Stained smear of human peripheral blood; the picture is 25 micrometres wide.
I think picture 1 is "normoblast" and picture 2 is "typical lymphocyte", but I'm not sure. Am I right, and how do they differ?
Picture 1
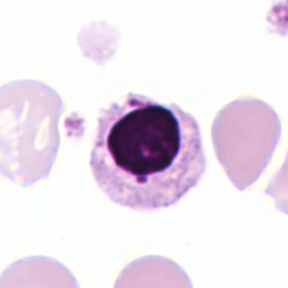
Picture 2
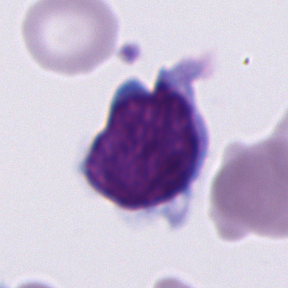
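Picture 1's the normoblast, and picture 2's the typical lymphocyte. The quickest difference is how much of the cell the nucleus takes up: in picture 1 it fills about 40% of the cell's area and sits toward the top, while in picture 2 it fills almost the whole cell, leaving only scant cytoplasm.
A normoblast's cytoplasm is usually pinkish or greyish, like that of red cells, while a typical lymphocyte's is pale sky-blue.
The pale pinkish-lilac cytoplasm in picture 1, with its fine granular texture, fits the normoblast. In picture 2 the cytoplasm is just a thin rim, mostly along the right side of the nucleus, with no visible granules, and a pale, ragged projection comes off the upper right of the cell.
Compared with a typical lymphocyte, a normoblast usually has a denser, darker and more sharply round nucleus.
The nucleus in picture 2 has an irregular outline with a notch at its top edge.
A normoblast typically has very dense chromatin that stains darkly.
Both cells actually show dense, dark purple chromatin throughout the nucleus, so on that point they look alike. Picture 1 also has no visible nucleoli, a small dark dot at the lower edge of the nucleus, and a roughly round outline with a slightly ragged edge, the cell being about 10 micrometres across.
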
